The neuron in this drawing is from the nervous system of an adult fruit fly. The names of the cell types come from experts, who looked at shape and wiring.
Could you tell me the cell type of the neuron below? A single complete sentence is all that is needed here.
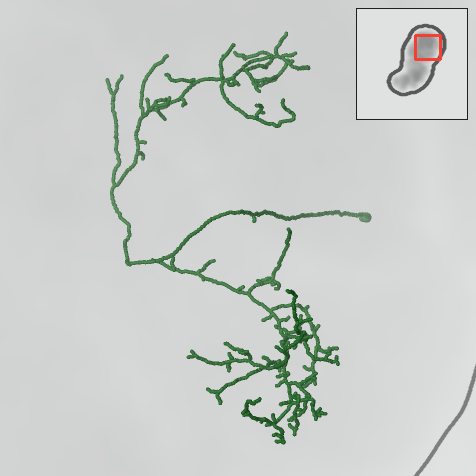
The cell type CL117 is the type of this neuron.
